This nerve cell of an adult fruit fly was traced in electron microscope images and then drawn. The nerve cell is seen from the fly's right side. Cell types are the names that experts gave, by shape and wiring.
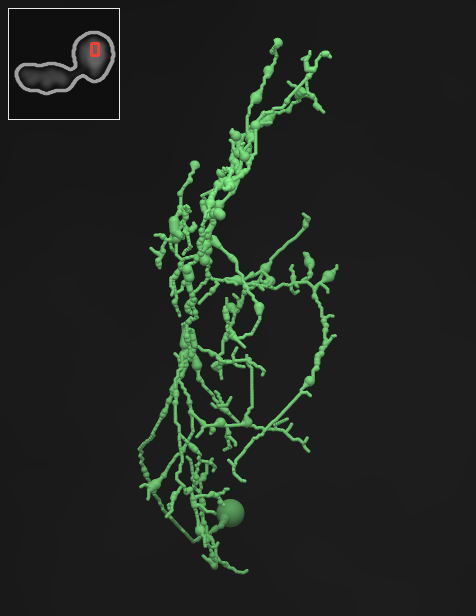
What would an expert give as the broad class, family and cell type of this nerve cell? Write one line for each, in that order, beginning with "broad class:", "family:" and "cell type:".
broad class: central-brain intrinsic neuron
family: hemilineage SLPp&v1_posterior
cell type: LHPV4c1_a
